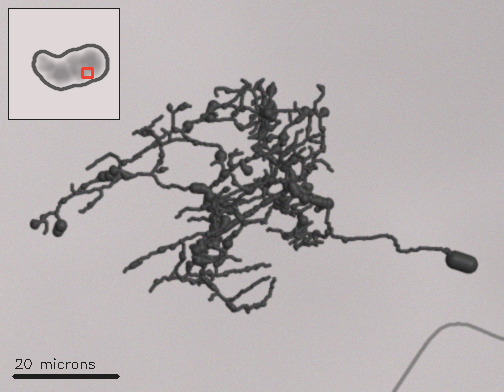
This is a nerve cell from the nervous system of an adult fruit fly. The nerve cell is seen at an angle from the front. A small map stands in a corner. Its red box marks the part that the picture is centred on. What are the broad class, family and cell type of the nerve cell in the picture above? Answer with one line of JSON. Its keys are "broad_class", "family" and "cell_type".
{"broad_class": "central-brain intrinsic neuron", "family": "hemilineage TRdl_b", "cell_type": "GNG273"}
